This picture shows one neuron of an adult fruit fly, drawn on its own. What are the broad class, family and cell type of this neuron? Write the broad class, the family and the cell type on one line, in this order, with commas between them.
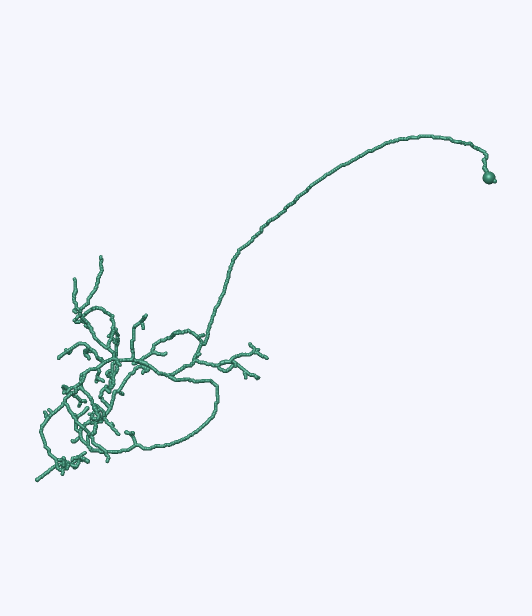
central-brain intrinsic neuron, hemilineage AOTUv1_ventral, PS025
